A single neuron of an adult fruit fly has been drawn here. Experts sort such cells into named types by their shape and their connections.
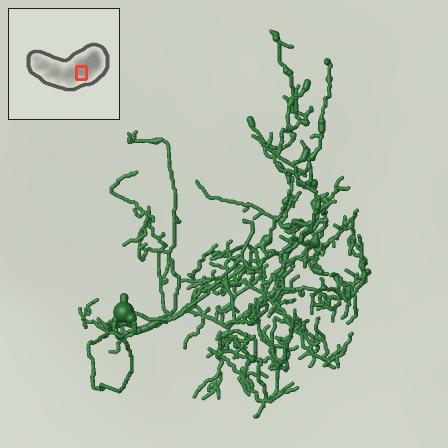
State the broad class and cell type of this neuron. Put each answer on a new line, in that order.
central-brain intrinsic neuron
AVLP381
